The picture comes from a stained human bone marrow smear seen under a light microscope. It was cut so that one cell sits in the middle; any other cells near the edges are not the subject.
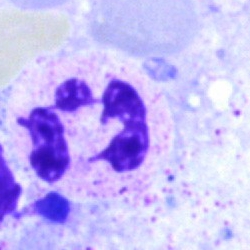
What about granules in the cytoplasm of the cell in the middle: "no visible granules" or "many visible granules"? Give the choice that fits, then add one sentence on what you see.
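Many visible granules. Fine pink-violet granules are scattered throughout the cytoplasm.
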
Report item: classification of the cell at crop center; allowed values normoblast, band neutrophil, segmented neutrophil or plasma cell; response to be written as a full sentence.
The central element of this crop is a cell, namely a segmented neutrophil.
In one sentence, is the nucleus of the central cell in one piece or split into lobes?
If you check the nucleus, you will find it split into two or more lobes.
